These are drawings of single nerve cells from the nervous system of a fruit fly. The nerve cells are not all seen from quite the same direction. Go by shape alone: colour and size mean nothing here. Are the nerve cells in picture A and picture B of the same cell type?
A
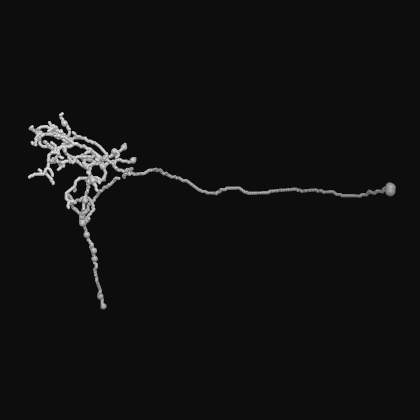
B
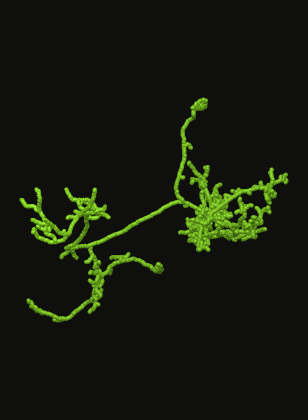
no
